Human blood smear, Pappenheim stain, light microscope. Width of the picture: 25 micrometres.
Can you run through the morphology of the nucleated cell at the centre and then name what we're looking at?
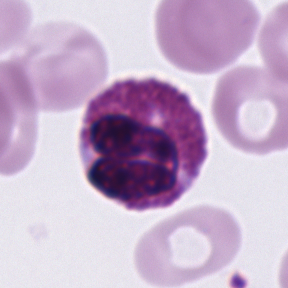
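Starting with the nucleus, it has two lobes lying one above the other and sits off-centre toward the left side of the cell. Next, the chromatin of both lobes is dense and dark purple. Finally, granules give the cytoplasm a pinkish-purple colour. The nucleated cell at the centre is an eosinophil.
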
